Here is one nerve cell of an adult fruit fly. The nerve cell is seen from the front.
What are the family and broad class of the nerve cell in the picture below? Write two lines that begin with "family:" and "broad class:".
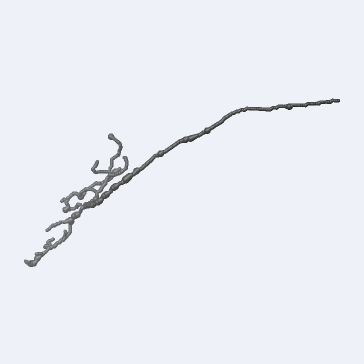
family: class mechanosensory tactile
broad class: sensory neuron entering the nerve cord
